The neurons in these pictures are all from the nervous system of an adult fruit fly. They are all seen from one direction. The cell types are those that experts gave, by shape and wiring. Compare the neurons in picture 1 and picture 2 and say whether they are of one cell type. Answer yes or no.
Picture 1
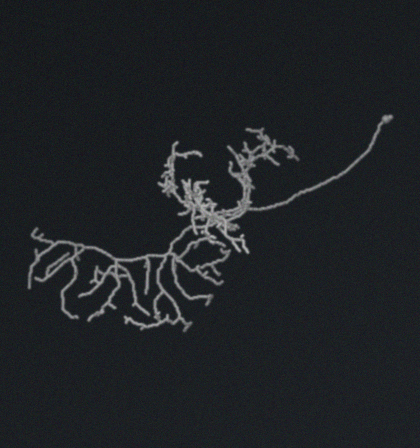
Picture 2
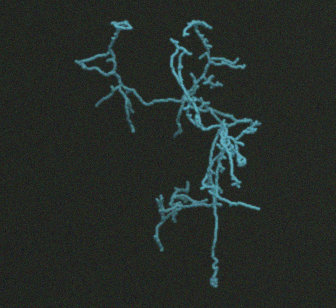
no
